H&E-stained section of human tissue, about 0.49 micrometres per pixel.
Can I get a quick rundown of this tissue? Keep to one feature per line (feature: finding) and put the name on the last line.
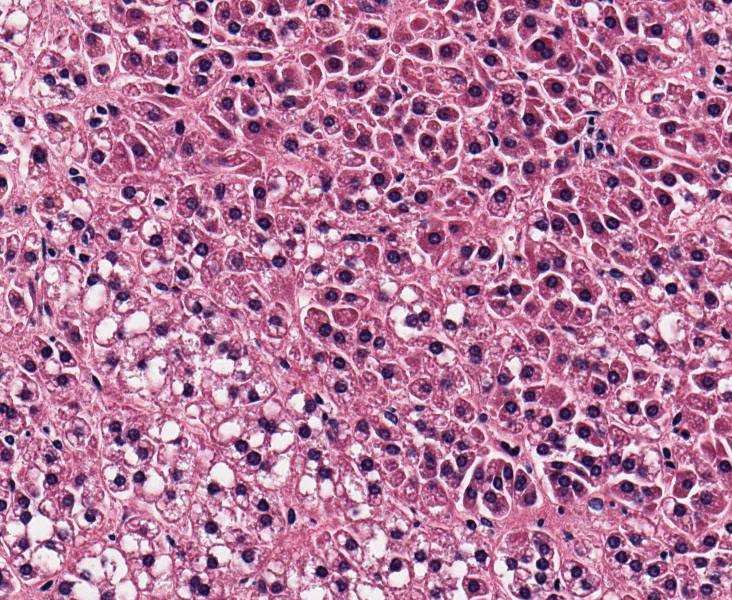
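Arrangement: polygonal cells in solid sheets and small nests filling the whole field
Septa: thin and delicate, outlining the nests
Cytoplasm: mostly abundant, pink and granular
Vacuoles: clear, round, cytoplasmic, most numerous lower left
Cell borders: sharply outlined by thin pink membranes
Name: adrenal gland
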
